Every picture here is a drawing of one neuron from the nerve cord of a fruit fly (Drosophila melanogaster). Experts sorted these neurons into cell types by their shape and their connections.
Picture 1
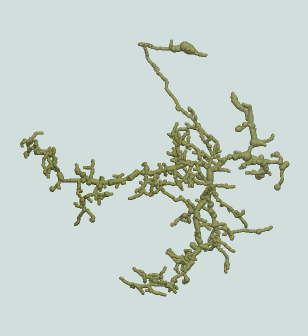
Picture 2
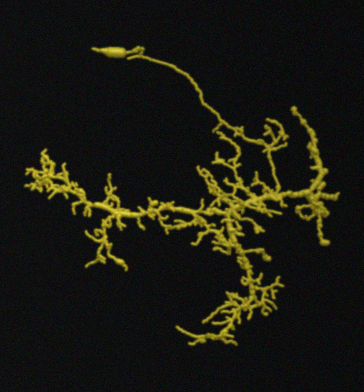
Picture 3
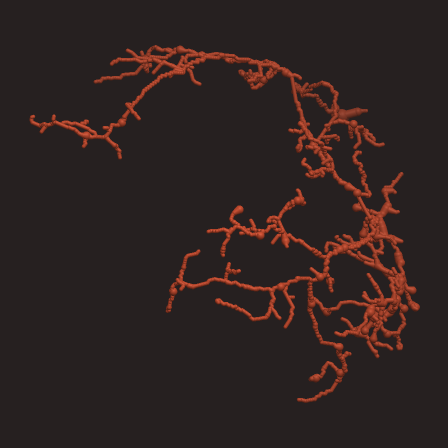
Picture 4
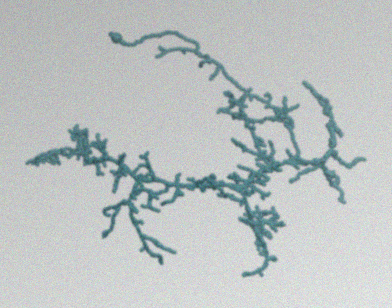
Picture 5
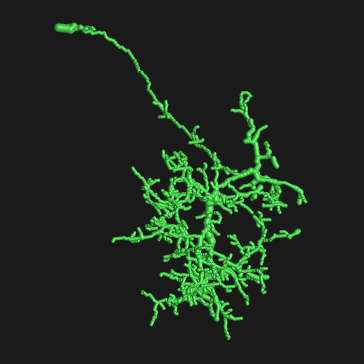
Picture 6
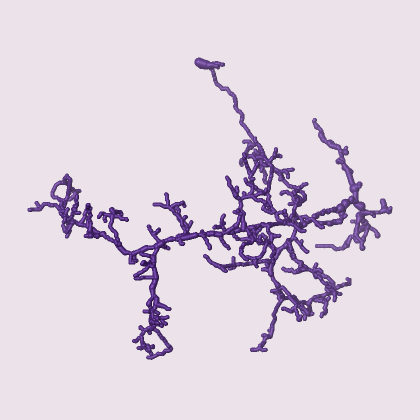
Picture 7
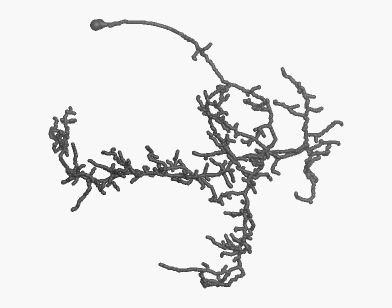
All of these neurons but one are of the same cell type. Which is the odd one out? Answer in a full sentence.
Picture 3 shows a neuron of another cell type.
